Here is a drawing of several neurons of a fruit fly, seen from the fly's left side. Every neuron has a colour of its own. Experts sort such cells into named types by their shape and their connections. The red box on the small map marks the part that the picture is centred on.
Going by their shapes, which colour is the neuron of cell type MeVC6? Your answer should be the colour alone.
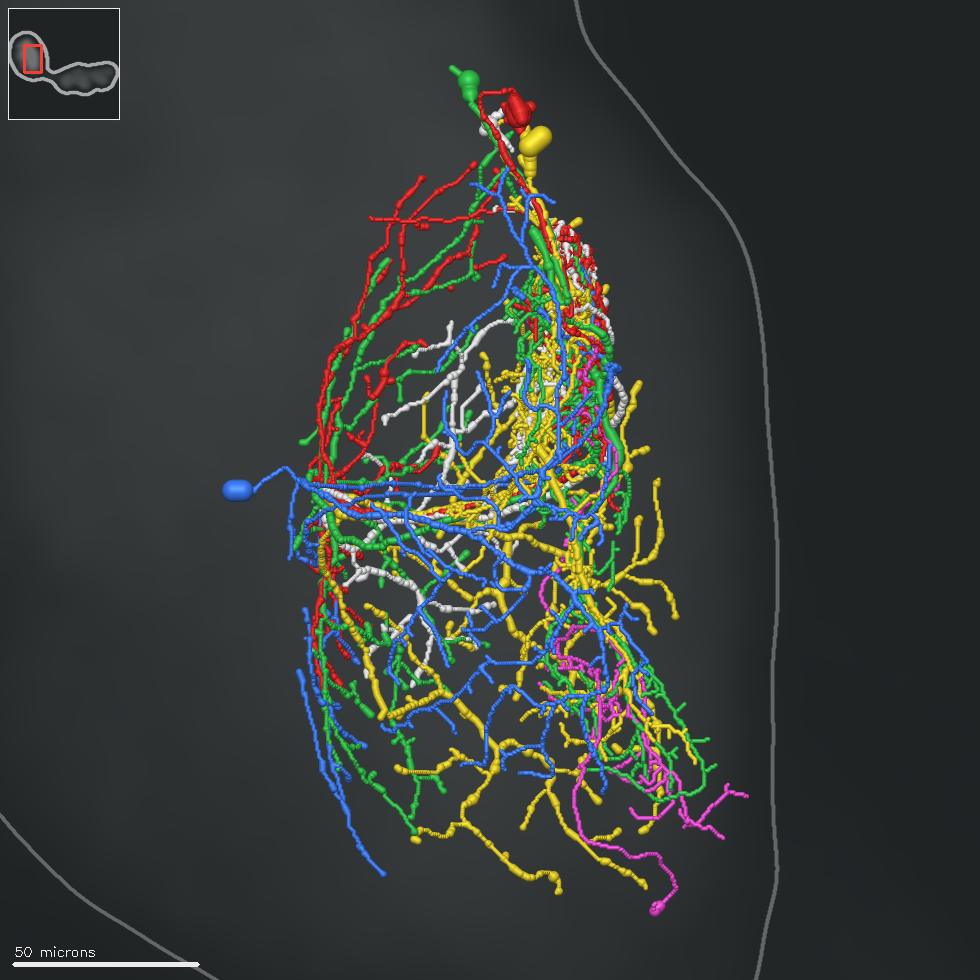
yellow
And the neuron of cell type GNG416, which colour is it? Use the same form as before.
magenta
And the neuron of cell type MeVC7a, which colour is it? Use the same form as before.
white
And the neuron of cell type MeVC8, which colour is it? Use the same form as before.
red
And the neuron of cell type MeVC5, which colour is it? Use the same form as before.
green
